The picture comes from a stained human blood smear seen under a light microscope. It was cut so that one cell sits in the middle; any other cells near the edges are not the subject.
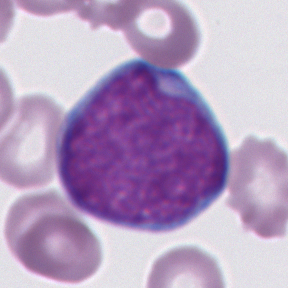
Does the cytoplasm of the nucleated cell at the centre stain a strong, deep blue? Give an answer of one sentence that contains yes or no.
Yes, the cytoplasm of the cell takes up a strong blue stain.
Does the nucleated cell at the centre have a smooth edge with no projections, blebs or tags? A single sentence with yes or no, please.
Yes, in outline this cell is smooth rather than rough.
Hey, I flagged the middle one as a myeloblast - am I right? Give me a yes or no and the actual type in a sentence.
Yes, a myeloblast occupies the middle of the crop.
